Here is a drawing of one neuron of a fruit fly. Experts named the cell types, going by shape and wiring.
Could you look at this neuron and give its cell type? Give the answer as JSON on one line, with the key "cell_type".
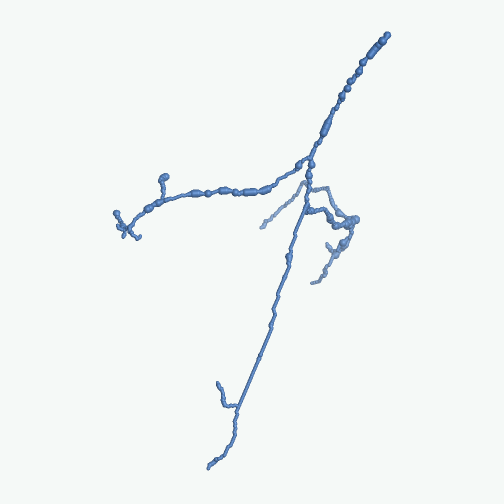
{"cell_type": "SNpp51"}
